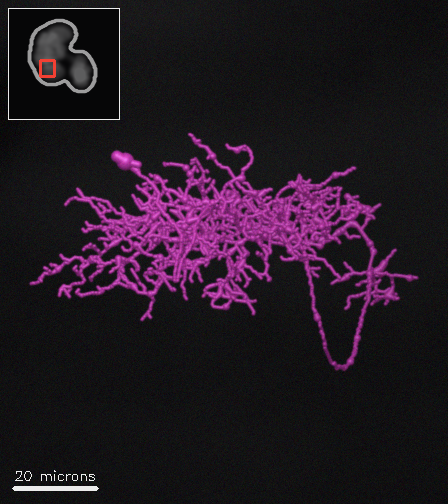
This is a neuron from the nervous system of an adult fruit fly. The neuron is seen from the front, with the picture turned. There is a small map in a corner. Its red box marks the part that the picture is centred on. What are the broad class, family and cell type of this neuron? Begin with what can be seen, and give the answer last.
By the scale bar it is about 95 microns wide in this view. In this view it is wider than it is tall. This is an optic-lobe intrinsic neuron. The family is TmY. It is of cell type TmY19a.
